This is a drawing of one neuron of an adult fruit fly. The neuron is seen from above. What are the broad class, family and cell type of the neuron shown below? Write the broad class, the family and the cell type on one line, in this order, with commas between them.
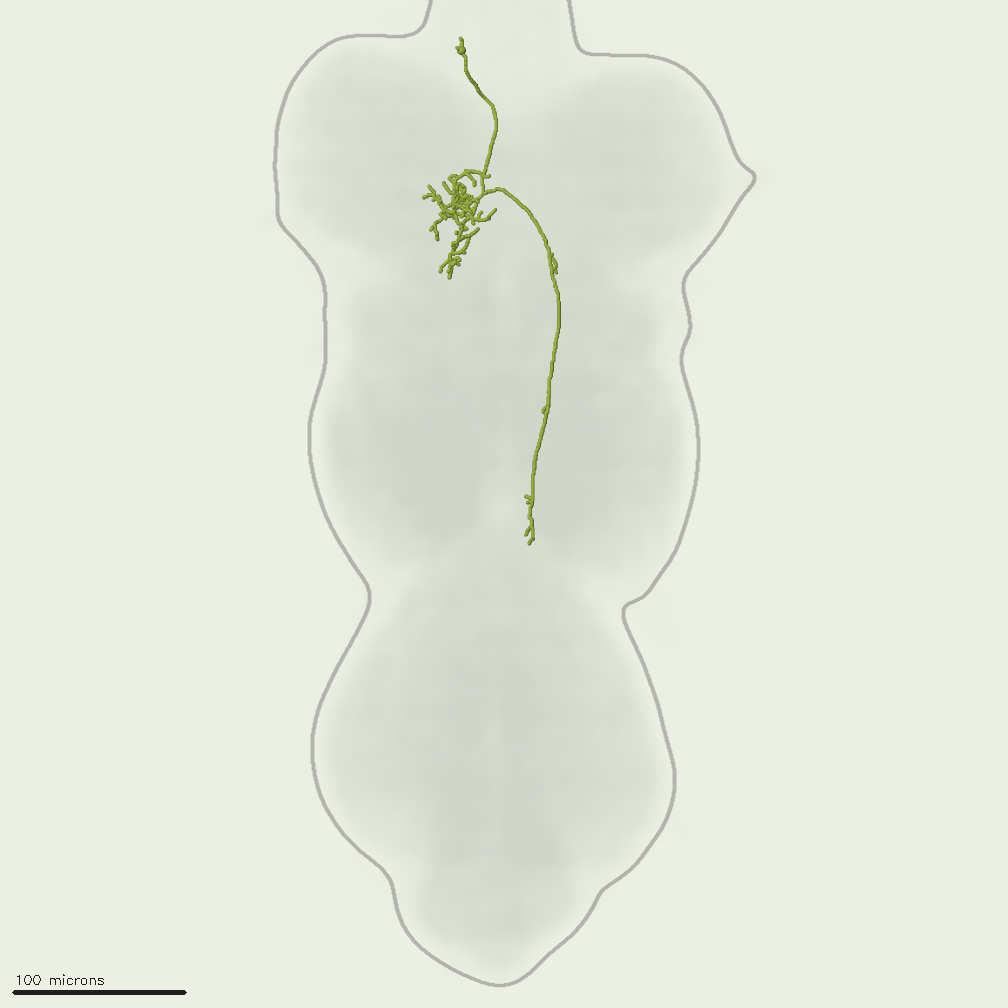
nerve-cord intrinsic neuron, hemilineage 10B, IN10B058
